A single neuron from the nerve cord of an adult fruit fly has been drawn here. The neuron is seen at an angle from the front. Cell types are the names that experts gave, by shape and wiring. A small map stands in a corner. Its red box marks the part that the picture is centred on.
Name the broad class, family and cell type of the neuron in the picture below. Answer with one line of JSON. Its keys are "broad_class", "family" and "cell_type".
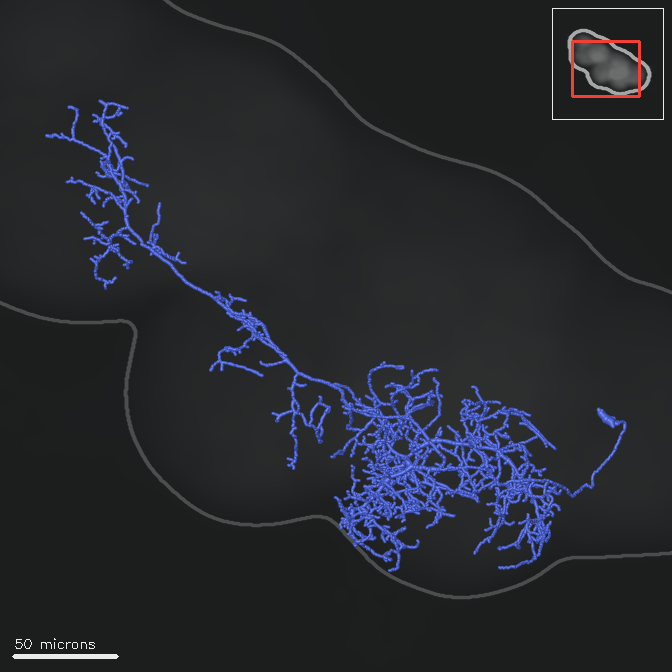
{"broad_class": "nerve-cord intrinsic neuron", "family": "hemilineage 01A", "cell_type": "IN01A011"}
